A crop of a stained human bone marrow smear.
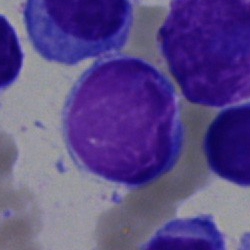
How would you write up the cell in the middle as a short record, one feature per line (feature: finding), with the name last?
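Outline: round and smooth
Chromatin: fine, evenly spread, staining purple
Cytoplasmic granules: none seen
Vacuoles: none seen in the cell
Cell: lymphocyte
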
